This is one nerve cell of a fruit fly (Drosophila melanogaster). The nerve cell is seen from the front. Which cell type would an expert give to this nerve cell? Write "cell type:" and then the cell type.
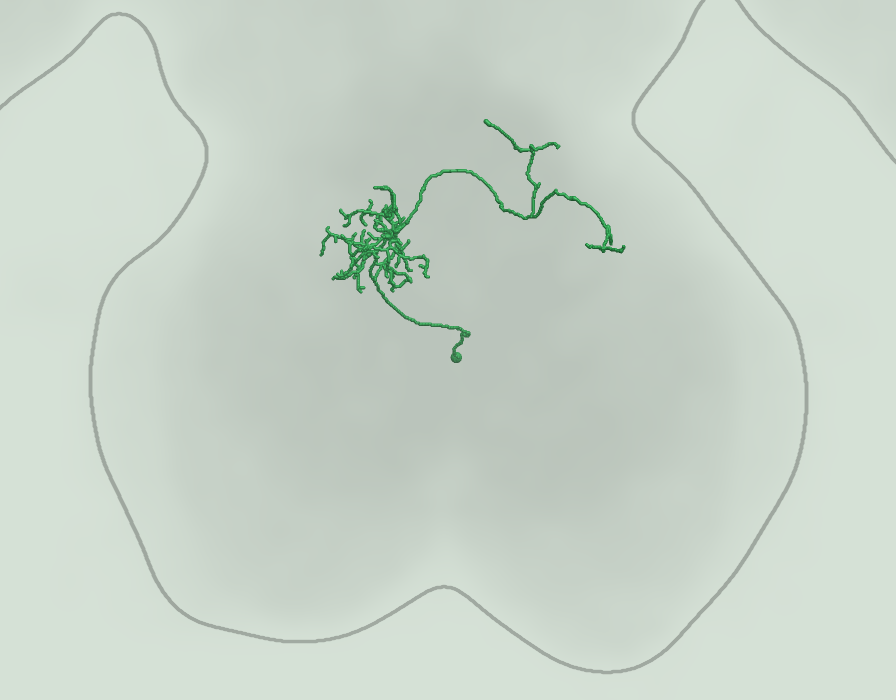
cell type: IN06A128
